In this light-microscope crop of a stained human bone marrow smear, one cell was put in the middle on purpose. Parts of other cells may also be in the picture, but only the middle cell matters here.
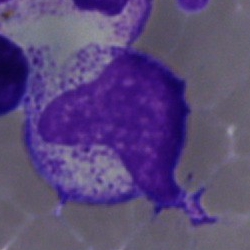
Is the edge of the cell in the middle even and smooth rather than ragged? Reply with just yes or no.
No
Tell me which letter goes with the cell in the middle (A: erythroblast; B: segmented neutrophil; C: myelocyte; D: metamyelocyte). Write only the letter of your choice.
D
